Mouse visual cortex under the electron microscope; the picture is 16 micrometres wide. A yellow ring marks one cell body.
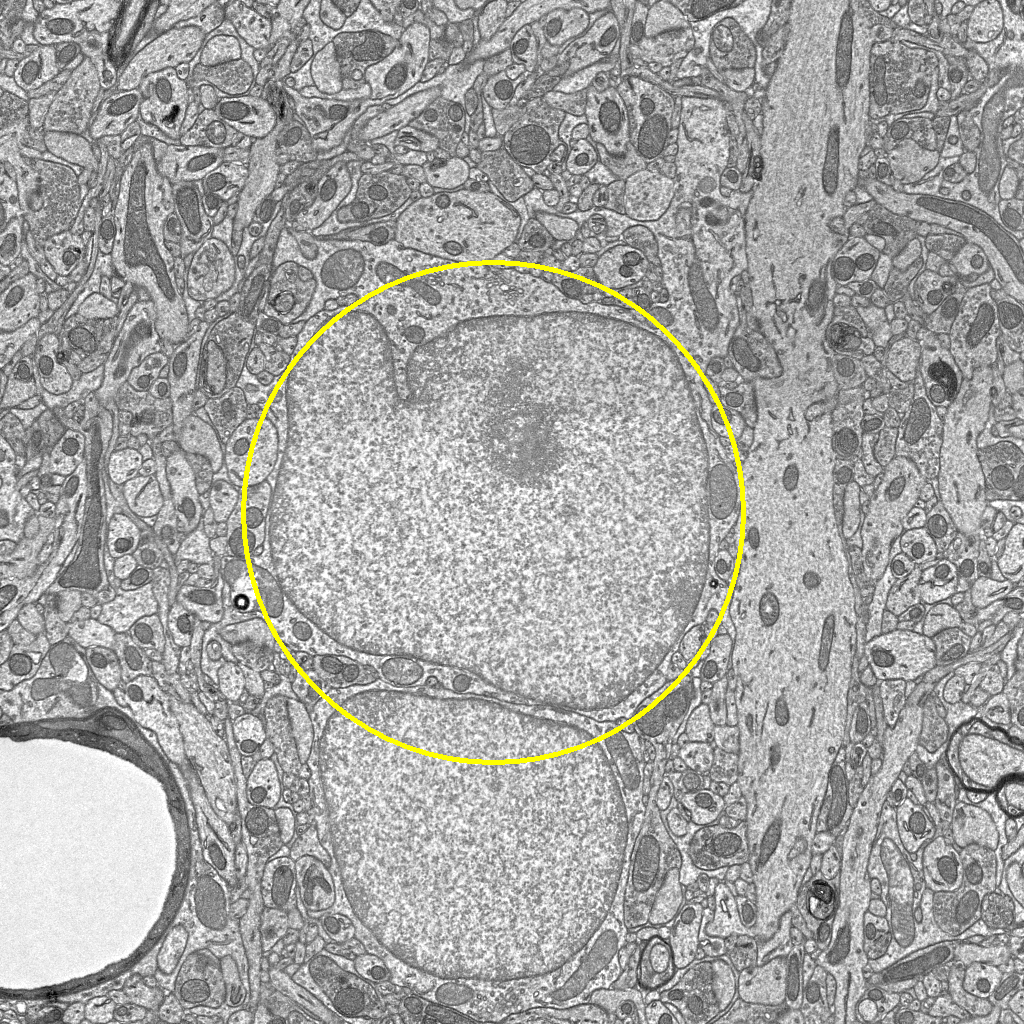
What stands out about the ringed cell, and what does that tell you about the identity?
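Envelope first: a single deep, narrow infolding sits at the upper left. Cytoplasm next: no stacked rough endoplasmic reticulum is present. Neighbours last: a second cell body with a similarly pale nucleus lies pressed close directly beneath. This cell is an astrocyte.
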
